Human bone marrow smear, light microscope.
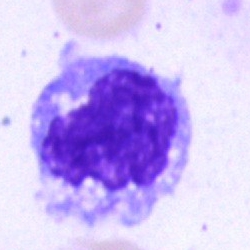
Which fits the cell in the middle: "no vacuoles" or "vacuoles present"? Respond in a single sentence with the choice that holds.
Clear vacuoles, at least one, are present in the cytoplasm of this cell.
